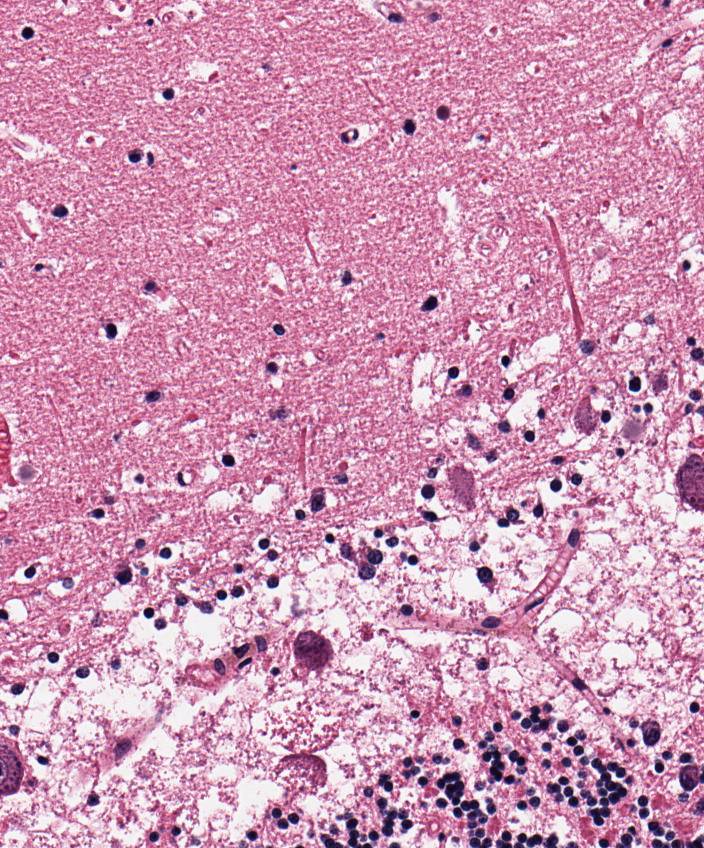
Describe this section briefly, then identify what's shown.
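The upper half is pale pink, finely fibrillary neuropil with sparse small nuclei. Large neurons with abundant dusky purple-pink cytoplasm lie scattered in the lower half, near the border between zones. A branching, Y-shaped capillary with elongated wall nuclei crosses the lower middle. This is cerebellum.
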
